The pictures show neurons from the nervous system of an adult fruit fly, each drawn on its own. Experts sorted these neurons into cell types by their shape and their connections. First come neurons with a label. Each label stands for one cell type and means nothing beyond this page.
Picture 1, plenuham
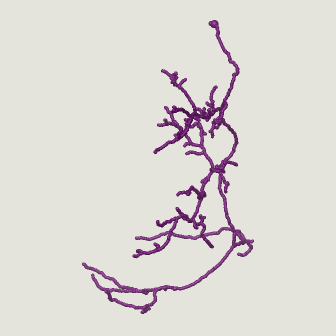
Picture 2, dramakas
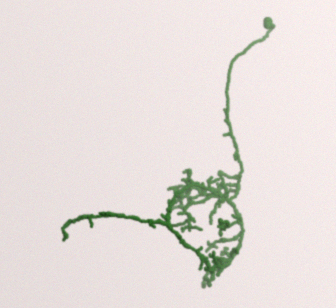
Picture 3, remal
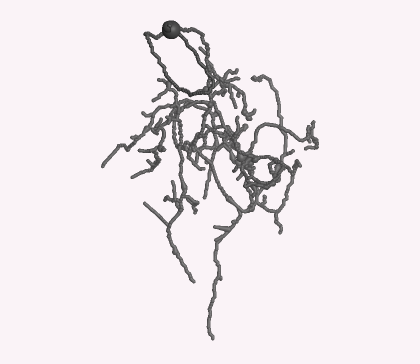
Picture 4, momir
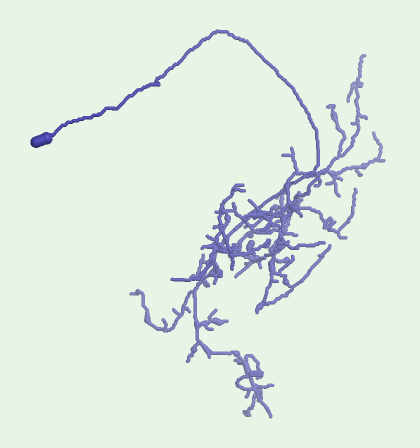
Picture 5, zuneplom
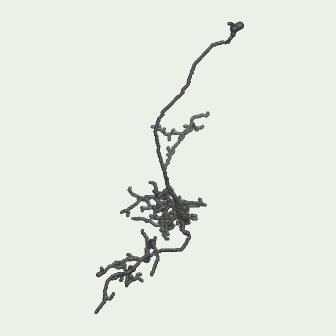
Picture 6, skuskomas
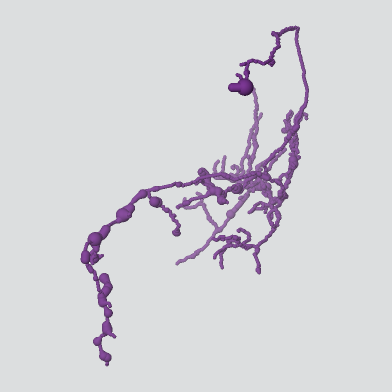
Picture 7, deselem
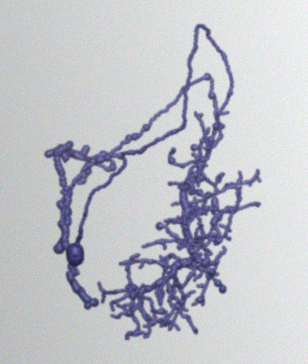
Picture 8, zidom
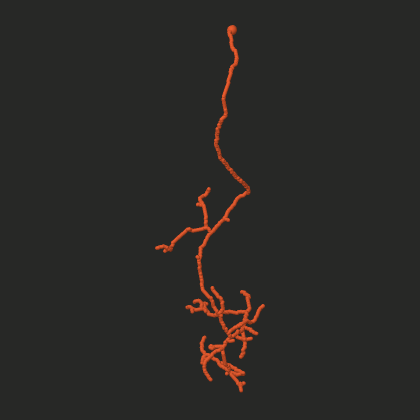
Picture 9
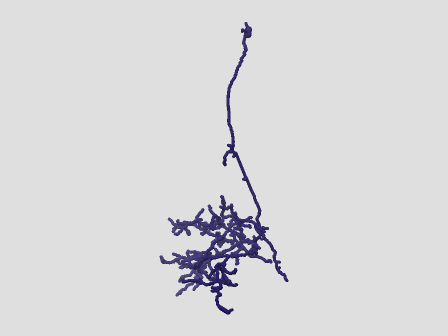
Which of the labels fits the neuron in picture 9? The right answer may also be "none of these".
zuneplom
